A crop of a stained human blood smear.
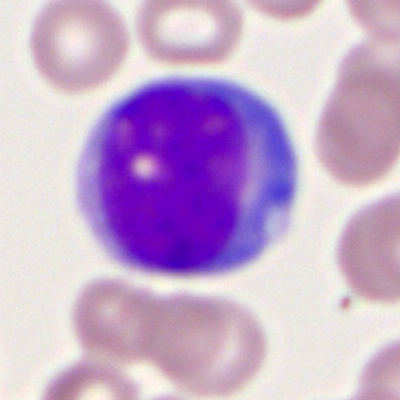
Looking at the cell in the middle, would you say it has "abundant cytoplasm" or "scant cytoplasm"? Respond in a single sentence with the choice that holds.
This cell has scant cytoplasm, no more than a thin rim.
